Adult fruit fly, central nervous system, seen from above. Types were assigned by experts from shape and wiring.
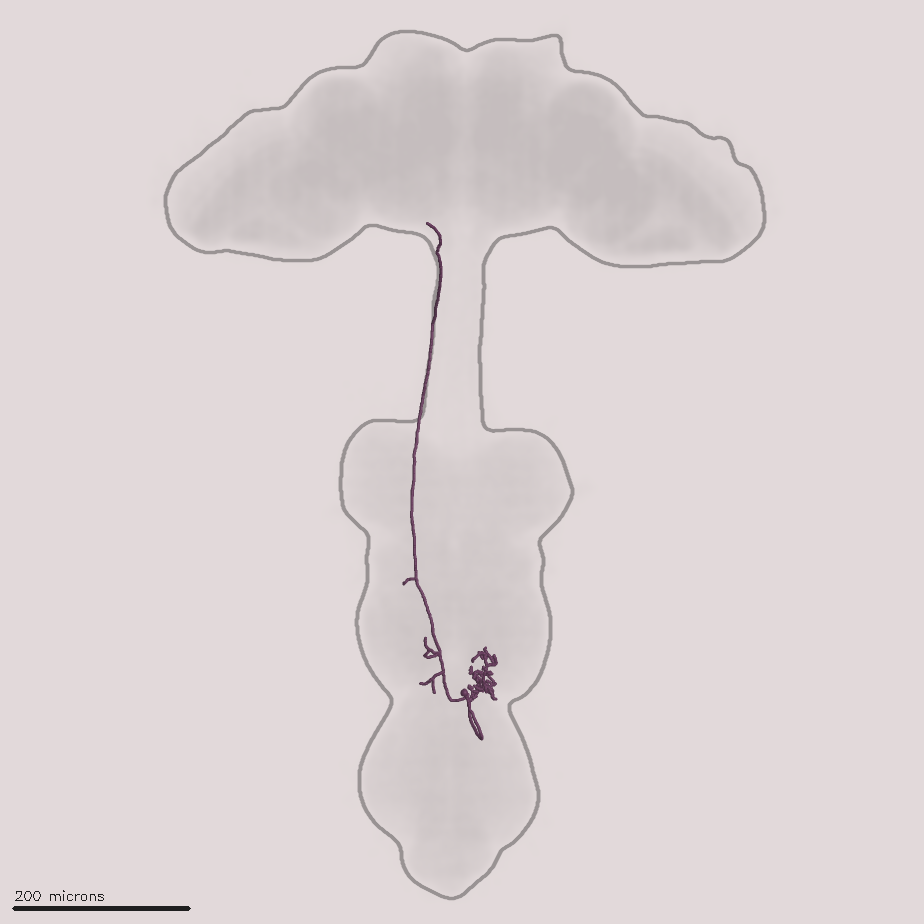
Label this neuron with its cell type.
AN19B065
